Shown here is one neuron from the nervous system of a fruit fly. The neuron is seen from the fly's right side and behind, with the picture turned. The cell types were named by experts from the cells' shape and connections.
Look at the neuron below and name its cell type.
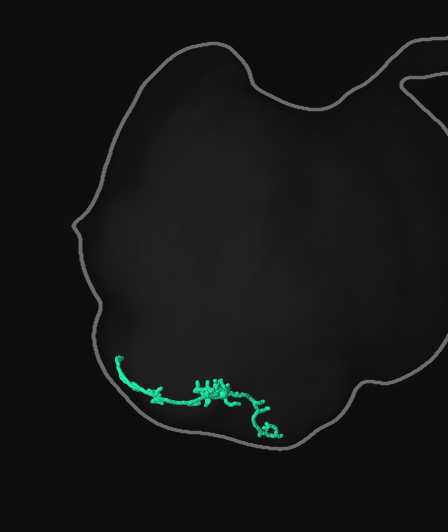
SLP463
